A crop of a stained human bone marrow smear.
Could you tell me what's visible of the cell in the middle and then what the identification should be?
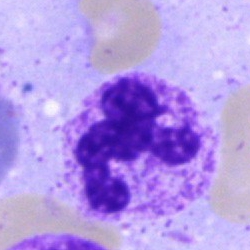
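The cell has a round, smooth outline. Its chromatin is dark purple and coarsely clumped. The cytoplasm is ample and pale lilac-pink, with fine pink-purple granules scattered throughout it. The cell is a segmented neutrophil.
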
